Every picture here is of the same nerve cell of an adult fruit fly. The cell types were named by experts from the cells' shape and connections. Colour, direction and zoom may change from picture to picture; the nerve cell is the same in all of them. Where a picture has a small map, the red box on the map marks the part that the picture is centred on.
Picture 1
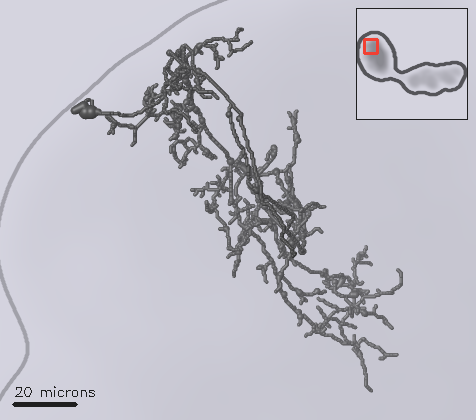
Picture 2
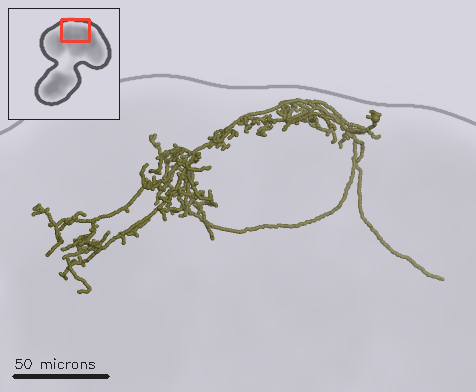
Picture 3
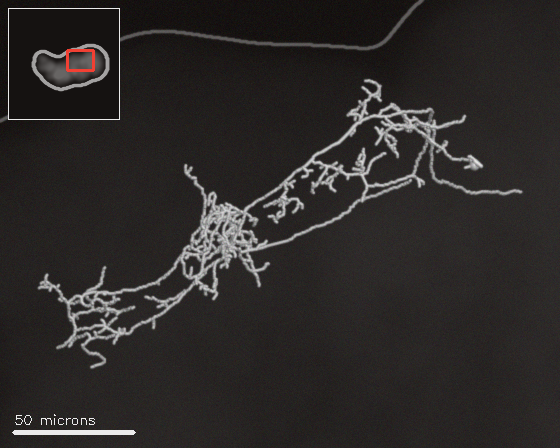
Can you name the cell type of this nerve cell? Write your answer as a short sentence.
The cell type is SIP100m.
